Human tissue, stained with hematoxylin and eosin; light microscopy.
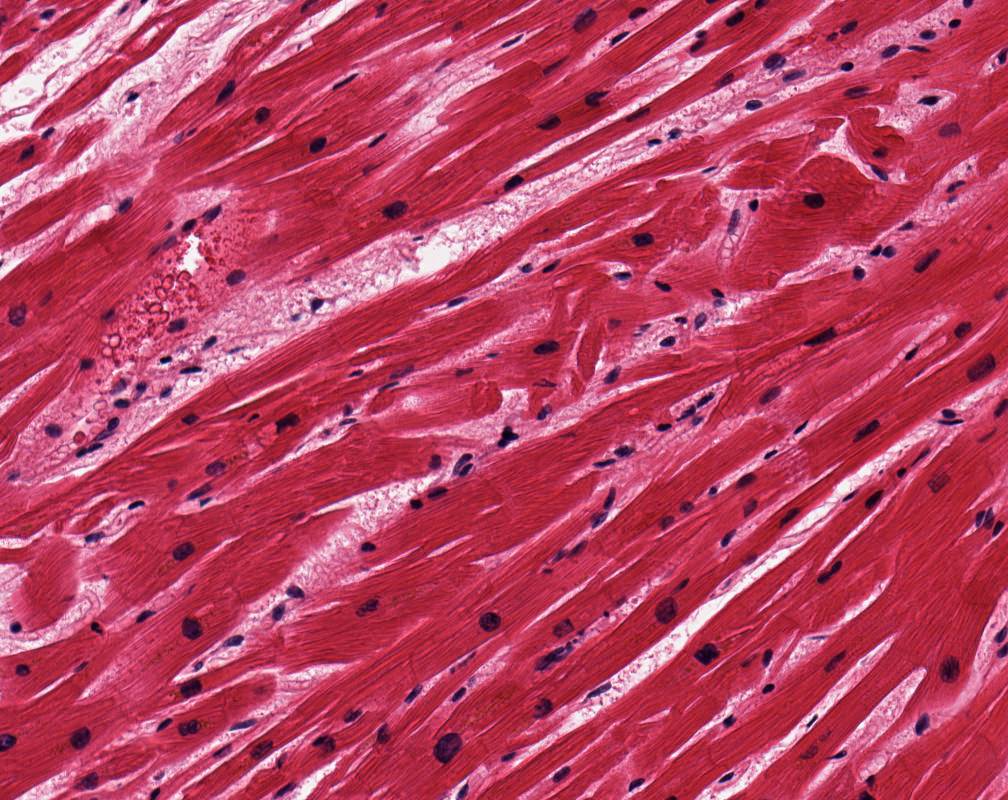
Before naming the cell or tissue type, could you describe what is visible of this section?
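Fibres run roughly parallel, slanting lower left to upper right. They branch and join neighbours. Between fibre groups, pale, loose connective tissue with small elongated dark nuclei forms bands, holding a red blood cell cluster on the left. This is the left ventricle of the heart.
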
